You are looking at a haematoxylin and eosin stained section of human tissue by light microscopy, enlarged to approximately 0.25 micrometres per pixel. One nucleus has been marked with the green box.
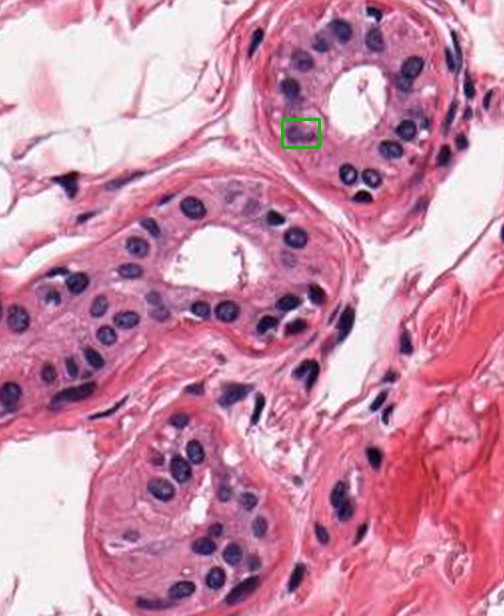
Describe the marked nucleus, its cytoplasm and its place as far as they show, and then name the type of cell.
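Its nucleus is a mottled, less crisply outlined purple than the round, sharp, very dark nuclei just below and to the right near the lumen. The cell sits in the multi-layered wall of a round tube cut across, to the left of and slightly below the open lumen, with the pink fibrous rim of the tube on its outer side. This is a sweat gland cell.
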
